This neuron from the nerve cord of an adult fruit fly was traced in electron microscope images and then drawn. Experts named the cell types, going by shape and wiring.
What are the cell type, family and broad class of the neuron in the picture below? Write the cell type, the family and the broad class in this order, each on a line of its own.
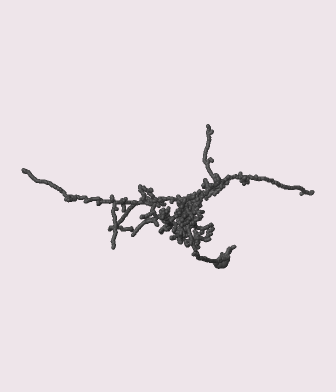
ltm1-tibia MN
hemilineage 15B
motor neuron of the nerve cord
